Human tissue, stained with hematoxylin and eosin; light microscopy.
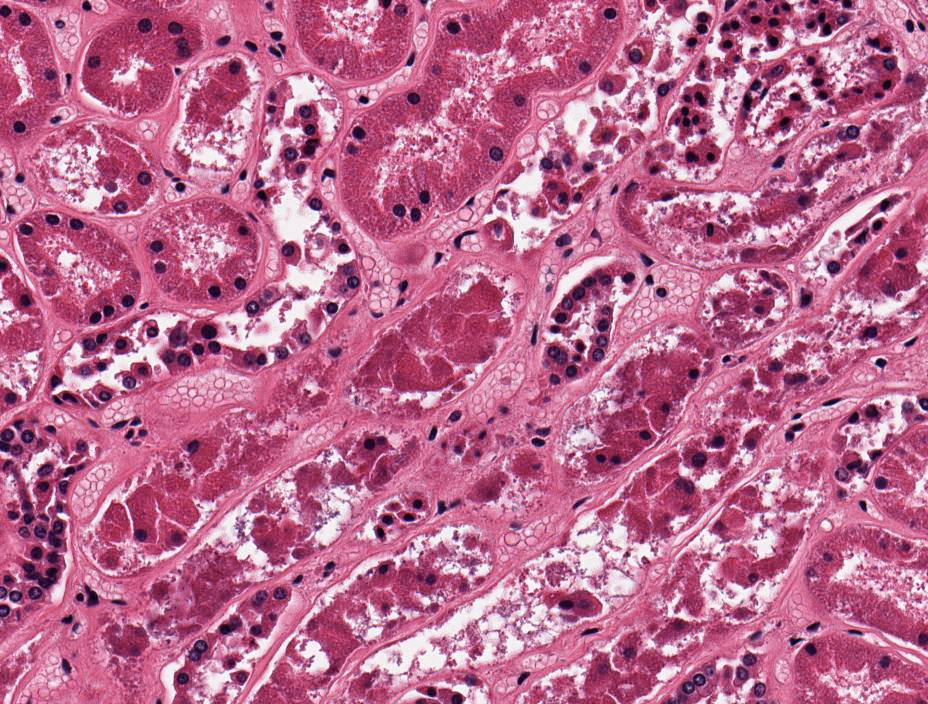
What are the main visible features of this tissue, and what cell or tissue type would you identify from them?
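Closely packed tubules, cut in round and elongated profiles, fill the whole field; notice no glomerulus is in view. In the lower right half, the elongated ones run diagonally from lower left to upper right. At upper left, intact tubules are lined by cuboidal cells with granular deep pink cytoplasm and round dark nuclei. This is renal cortex.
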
